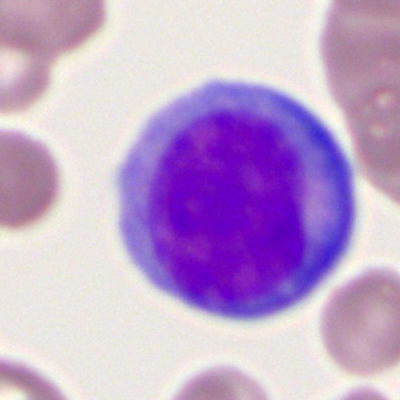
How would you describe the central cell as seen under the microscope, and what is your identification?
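Most of the cell is taken up by the nucleus. Its chromatin is deep purple, broken by paler, mottled patches. The cytoplasm shows neither granules nor vacuoles. This cell is a myeloblast.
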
